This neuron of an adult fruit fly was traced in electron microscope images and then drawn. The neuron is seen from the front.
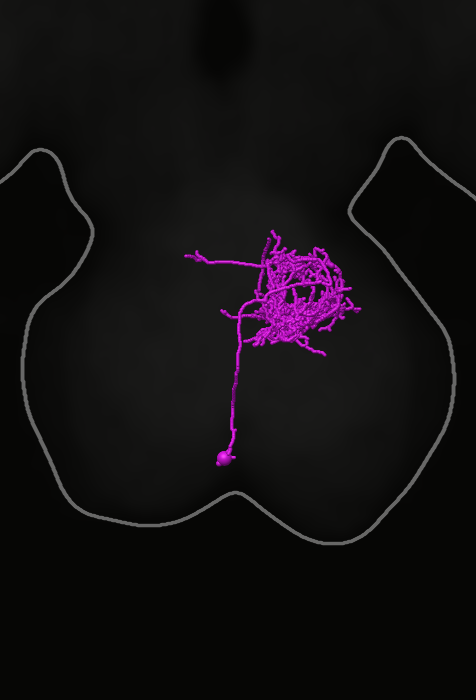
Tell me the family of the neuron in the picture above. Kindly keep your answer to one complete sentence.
Family-wise, the neuron is hemilineage 02A.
